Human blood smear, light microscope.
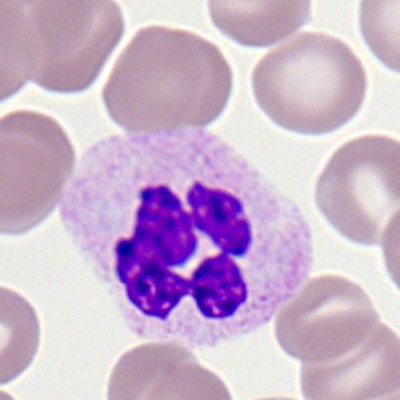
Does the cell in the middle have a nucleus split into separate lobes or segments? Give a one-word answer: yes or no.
Yes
